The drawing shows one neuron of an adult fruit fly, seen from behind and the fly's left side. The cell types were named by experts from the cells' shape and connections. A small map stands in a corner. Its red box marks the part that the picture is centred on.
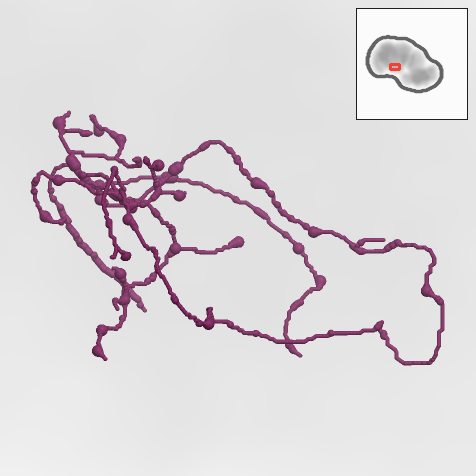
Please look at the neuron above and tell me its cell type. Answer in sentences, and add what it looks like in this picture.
The cell type is ENS1. This is a sensory neuron entering the brain. No cell body is drawn. As drawn here it is wider than it is tall.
